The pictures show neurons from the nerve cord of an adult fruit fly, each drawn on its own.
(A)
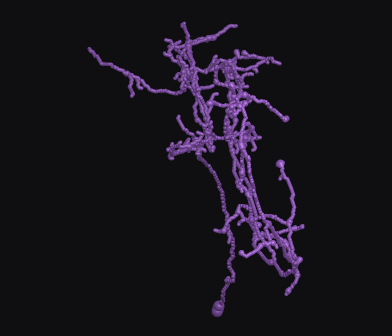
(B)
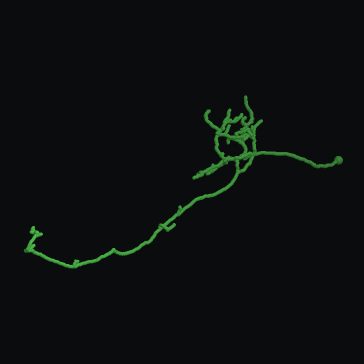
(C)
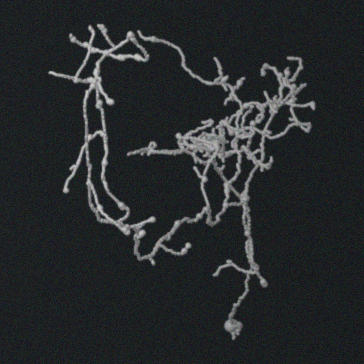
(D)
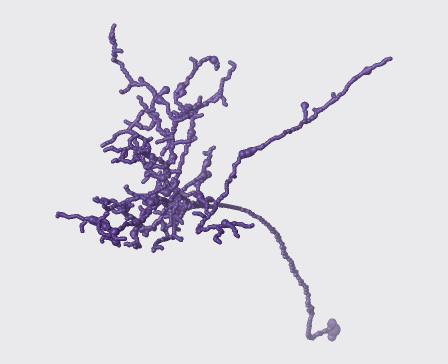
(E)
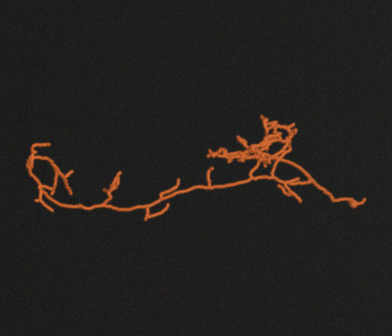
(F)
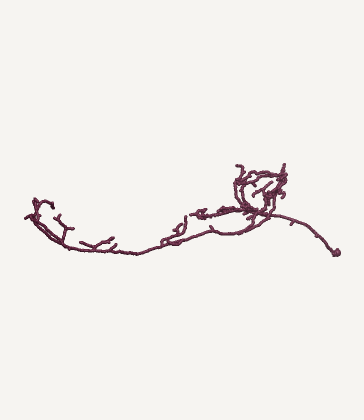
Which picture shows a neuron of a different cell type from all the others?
Picture D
